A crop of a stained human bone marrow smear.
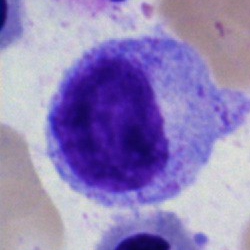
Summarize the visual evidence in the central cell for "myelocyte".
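In this myelocyte, no distinct nucleolus is visible in the nucleus.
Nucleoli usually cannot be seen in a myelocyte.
Small reddish-purple granules are scattered through the pale blue-grey cytoplasm, which is widest on the right side of the cell.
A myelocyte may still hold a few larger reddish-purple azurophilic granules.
The granules here share that colour, though they are small.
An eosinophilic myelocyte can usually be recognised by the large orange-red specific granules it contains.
The granules in this cell are neither large nor orange-red. The outline is roughly round, with a blunt projection on its right side.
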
